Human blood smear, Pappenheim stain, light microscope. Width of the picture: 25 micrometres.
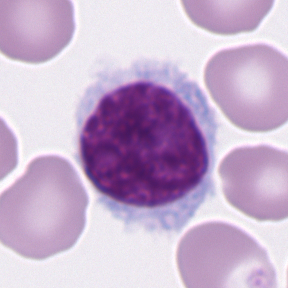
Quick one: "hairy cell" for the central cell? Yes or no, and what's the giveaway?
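Checked in turn: the outer edge of the cytoplasm is ragged with fine hair-like projections. The cytoplasm is pale blue, shows no distinct granules, and forms a rim thinnest on the left side of the nucleus. The nucleus is round, about 11 micrometres across, with no nucleoli visible. Nearby red cells lie close but do not overlap the cell. For hairy cell: its hair-like projections typically come off much or all of the circumference, and its cytoplasm usually stains pale blue-grey, in line with the pale blue here. Against plasma cell: its cytoplasm typically stains deep blue, not pale. The round nucleus is in keeping with a plasma cell, whose nucleus is usually round or a little oval. Verdict: the name hairy cell fits.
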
